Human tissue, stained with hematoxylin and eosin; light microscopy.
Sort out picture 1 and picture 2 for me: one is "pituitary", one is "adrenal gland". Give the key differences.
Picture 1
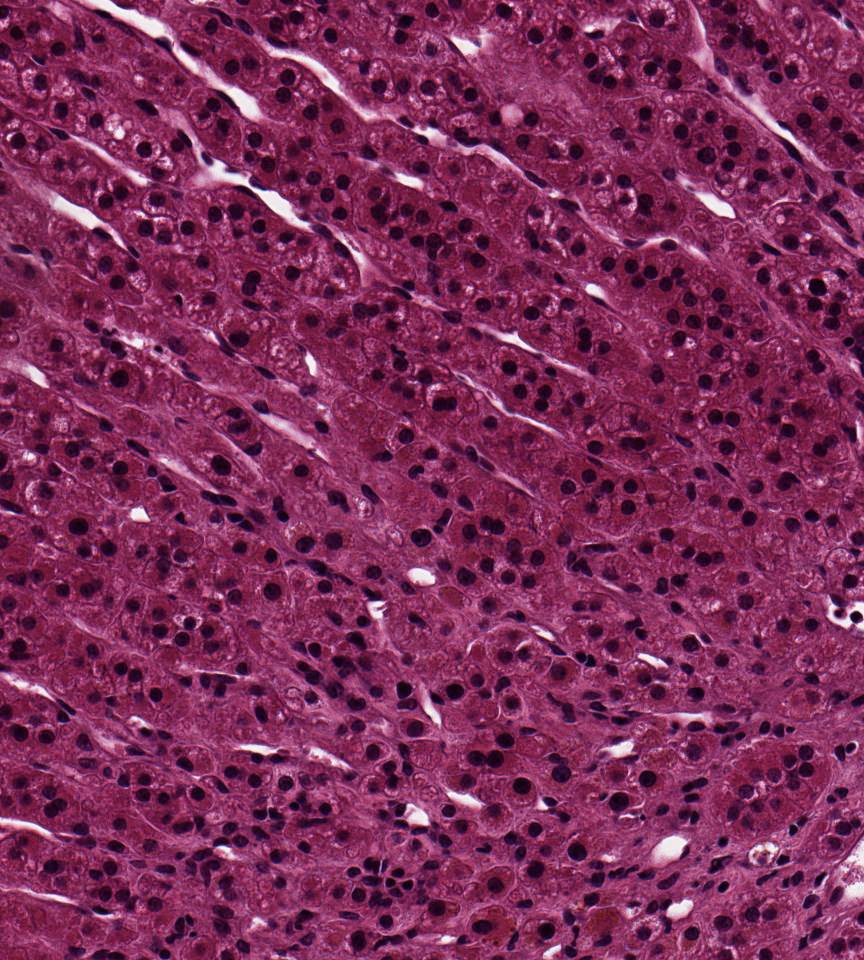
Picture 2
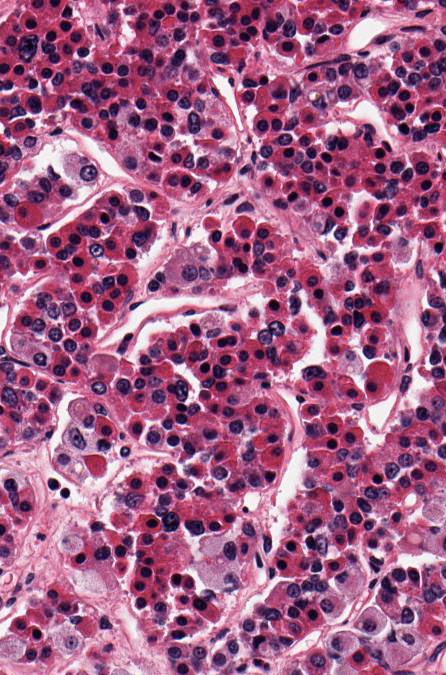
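So, picture 1 holds the adrenal gland, and picture 2 the pituitary. In picture 1 the cells run in cords, separated by narrow, slit-like, empty spaces lined by flattened cells, which stand out most in the upper half. Many cells in the upper and left parts have pale, finely vacuolated cytoplasm, while toward the lower right they are smaller, with more compact, deeply eosinophilic cytoplasm. The nuclei are round, dark and fairly uniform in size throughout. Picture 2 is arranged otherwise: across the whole field the cells sit in nests and short cords divided by thin septa, with scant stroma forming only delicate pink strands. Within those groups the population is mixed, many cells with bright red cytoplasm lying among cells with pale grey-lilac cytoplasm.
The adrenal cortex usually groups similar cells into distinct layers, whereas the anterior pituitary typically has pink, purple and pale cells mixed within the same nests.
No gland lumens or follicles form anywhere in picture 2.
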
